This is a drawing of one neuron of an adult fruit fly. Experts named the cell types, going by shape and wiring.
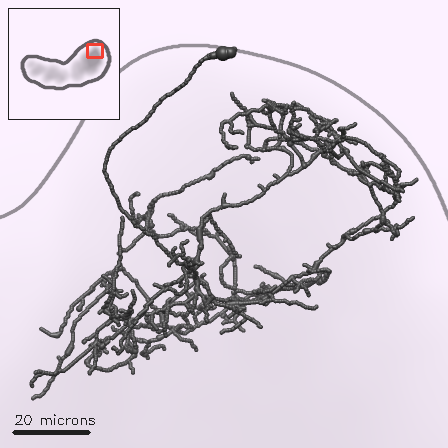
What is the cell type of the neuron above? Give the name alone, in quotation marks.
"SMP246"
